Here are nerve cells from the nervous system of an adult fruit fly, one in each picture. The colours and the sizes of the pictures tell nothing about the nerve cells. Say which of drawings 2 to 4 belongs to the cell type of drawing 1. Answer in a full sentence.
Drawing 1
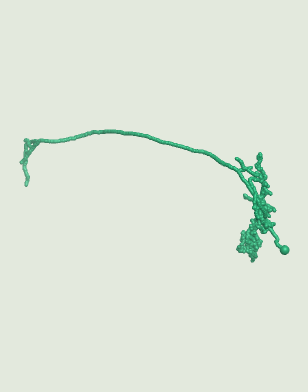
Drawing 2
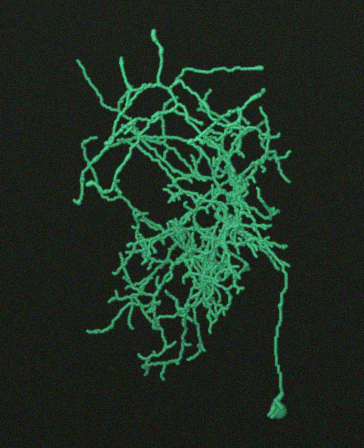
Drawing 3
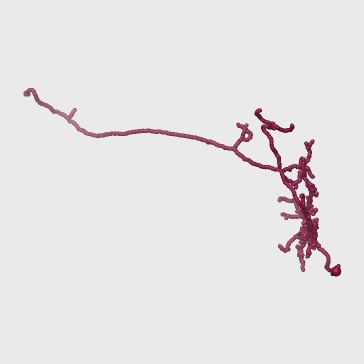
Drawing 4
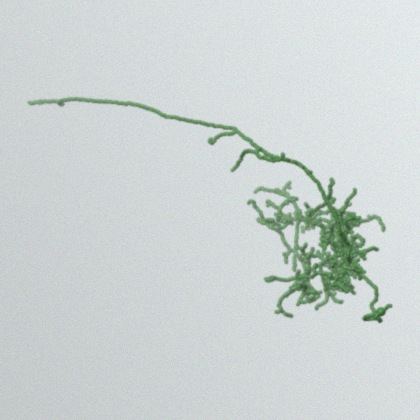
The nerve cell in drawing 3 is of the same cell type.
